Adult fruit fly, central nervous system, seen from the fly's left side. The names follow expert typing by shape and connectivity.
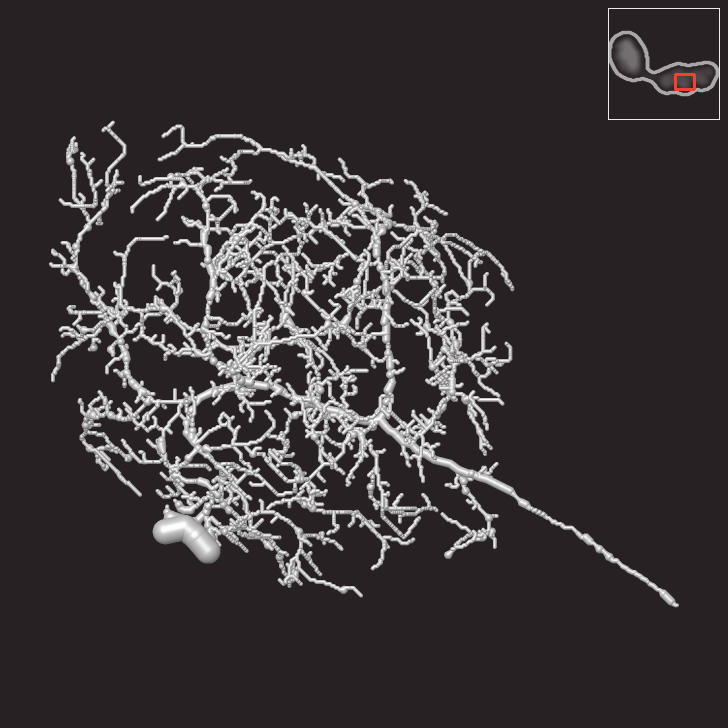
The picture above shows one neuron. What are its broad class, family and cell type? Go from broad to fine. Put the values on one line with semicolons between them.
motor neuron of the nerve cord; MNml; MNml81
